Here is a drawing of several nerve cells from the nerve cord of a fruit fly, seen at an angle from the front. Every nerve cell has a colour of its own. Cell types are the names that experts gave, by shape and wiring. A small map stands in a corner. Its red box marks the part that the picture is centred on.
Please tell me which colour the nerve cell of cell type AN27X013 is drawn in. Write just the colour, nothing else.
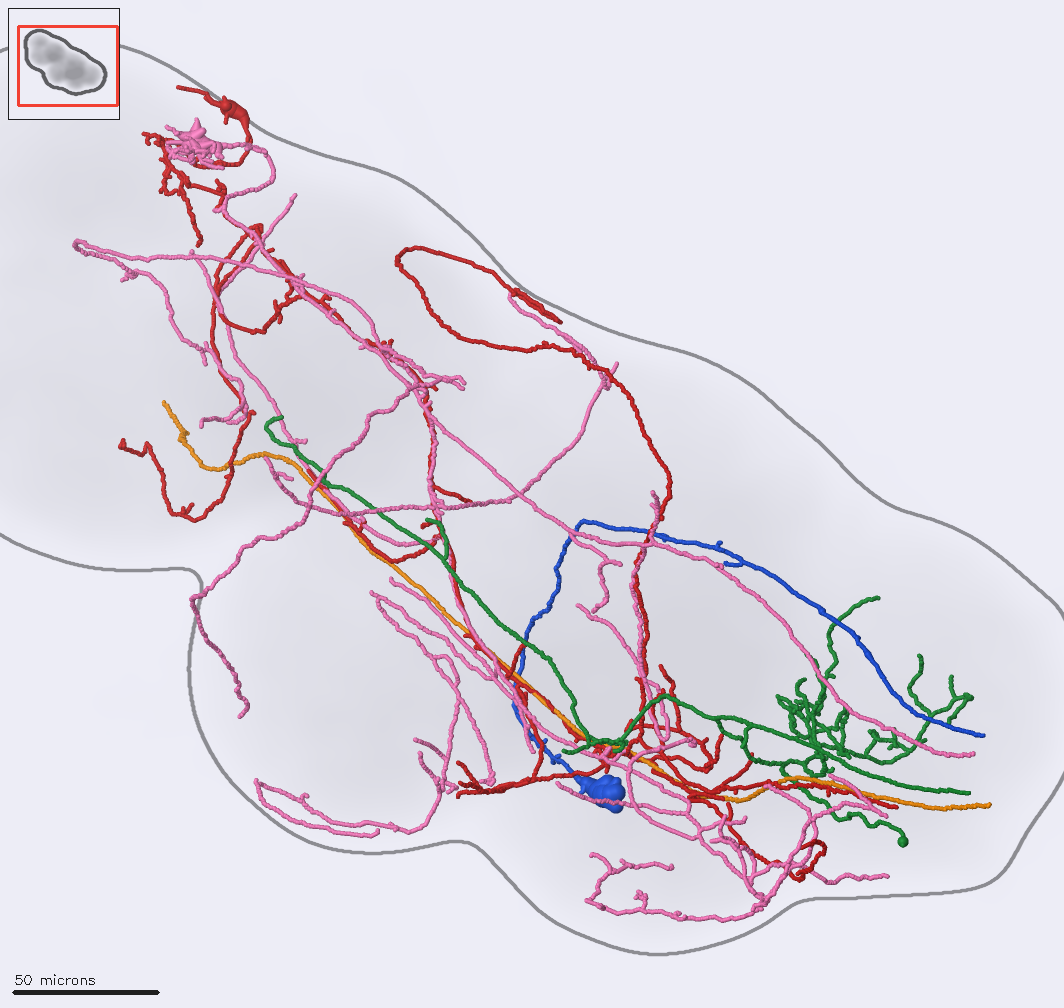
blue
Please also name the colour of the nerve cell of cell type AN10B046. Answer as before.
green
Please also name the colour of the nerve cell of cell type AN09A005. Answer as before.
red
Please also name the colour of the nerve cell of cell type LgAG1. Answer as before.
orange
